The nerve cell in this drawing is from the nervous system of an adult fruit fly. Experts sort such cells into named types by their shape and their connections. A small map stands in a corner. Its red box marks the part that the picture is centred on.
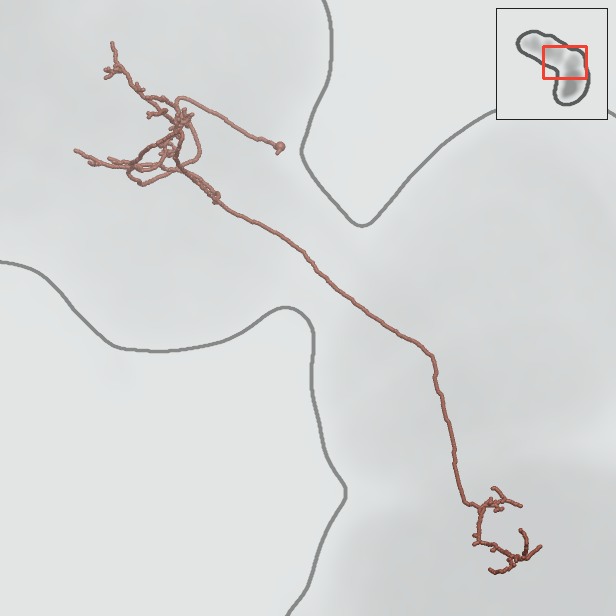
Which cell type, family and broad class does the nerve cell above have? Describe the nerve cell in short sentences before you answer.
Its cell body lies at the top of the picture. In this view it is about as wide as it is tall. Its cell type is AN02A046. The family is hemilineage 02A. Its broad class is ascending neuron.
